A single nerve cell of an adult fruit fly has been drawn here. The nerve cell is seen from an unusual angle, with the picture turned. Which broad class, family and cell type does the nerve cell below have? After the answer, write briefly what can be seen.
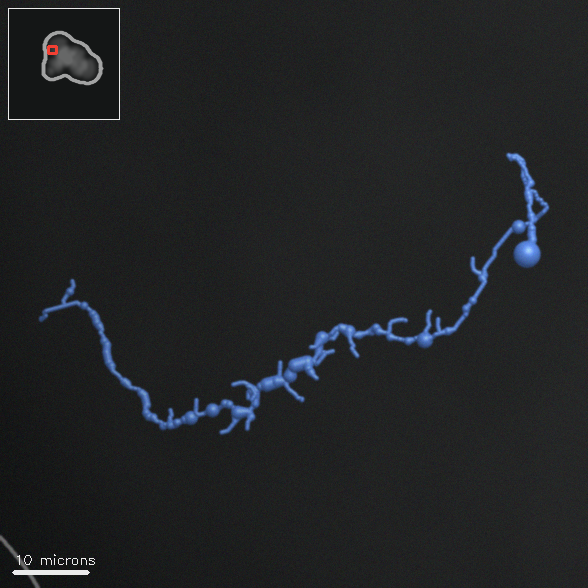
This is an optic-lobe intrinsic neuron. The family is Dm. Its cell type is Dm3b. Its cell body lies on the right of the picture. From left to right in the picture it spans about 70 microns.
